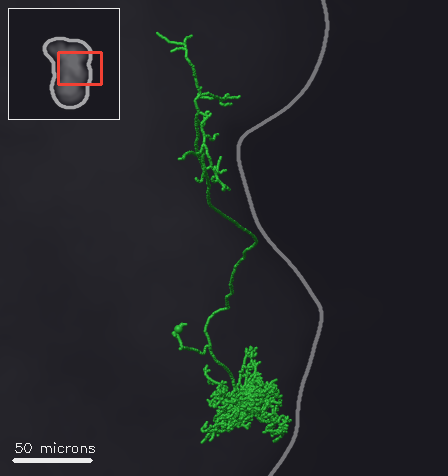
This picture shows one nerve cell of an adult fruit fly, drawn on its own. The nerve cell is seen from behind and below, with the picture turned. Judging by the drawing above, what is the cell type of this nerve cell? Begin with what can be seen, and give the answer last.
From top to bottom in the picture it spans about 250 microns. In this view it is more than twice as tall as it is wide. Its broad class is descending neuron. It is of cell type DNg85.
